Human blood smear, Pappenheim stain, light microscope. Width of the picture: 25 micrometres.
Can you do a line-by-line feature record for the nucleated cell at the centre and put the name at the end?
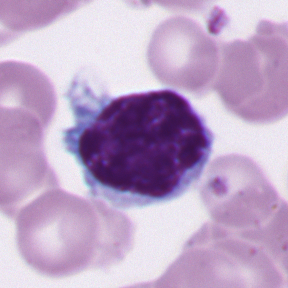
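Edge: fine, ragged cytoplasmic projections along the upper left
Cytoplasm: pale grey-blue
Nucleus: a single rounded mass, no lobes
Chromatin: dark purple, coarsely clumped
Cell size: about 12 micrometres across
Nucleus size: about 11 by 9 micrometres
Nuclear share: about 70% of the cell's area
Name: typical lymphocyte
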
